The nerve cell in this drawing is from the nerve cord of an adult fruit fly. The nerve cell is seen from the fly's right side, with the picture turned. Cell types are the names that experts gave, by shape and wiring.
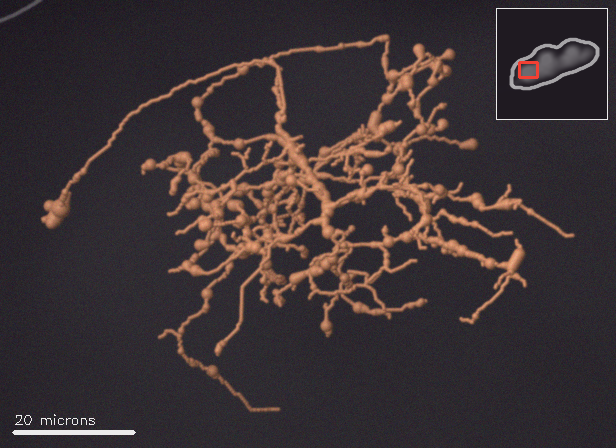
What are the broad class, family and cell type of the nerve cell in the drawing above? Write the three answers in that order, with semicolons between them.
nerve-cord intrinsic neuron; hemilineage 01B; IN01B026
